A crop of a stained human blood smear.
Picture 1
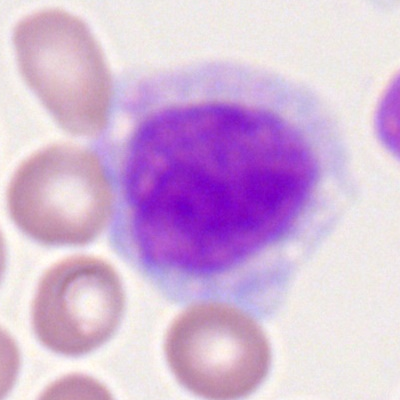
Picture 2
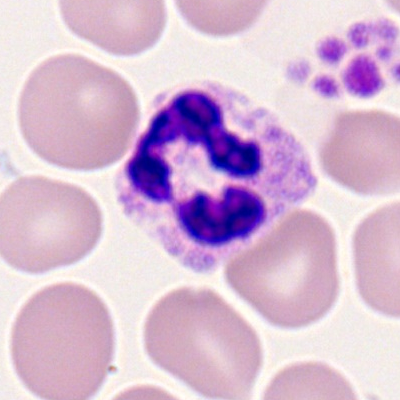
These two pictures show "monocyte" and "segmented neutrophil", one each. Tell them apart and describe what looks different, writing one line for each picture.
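Picture 1: monocyte. No distinct granules are seen in the cytoplasm.
Picture 2: segmented neutrophil. Fine lilac granules are scattered evenly through the cytoplasm.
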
